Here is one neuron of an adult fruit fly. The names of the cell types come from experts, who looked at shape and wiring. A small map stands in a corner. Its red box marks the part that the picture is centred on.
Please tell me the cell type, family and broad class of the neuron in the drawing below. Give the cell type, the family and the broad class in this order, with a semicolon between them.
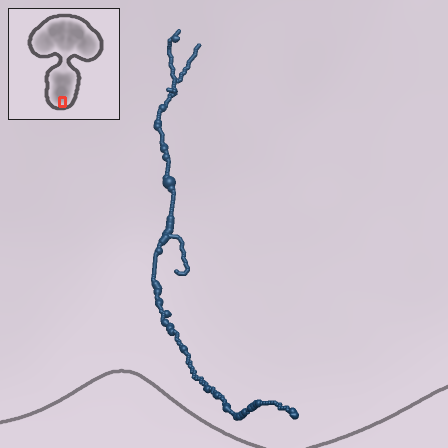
LgLG2; class gustatory; sensory neuron entering the nerve cord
